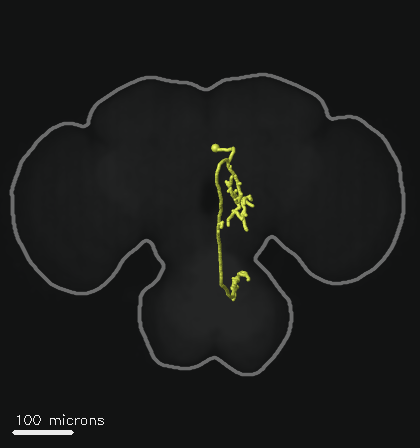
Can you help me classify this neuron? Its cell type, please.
DNpe057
